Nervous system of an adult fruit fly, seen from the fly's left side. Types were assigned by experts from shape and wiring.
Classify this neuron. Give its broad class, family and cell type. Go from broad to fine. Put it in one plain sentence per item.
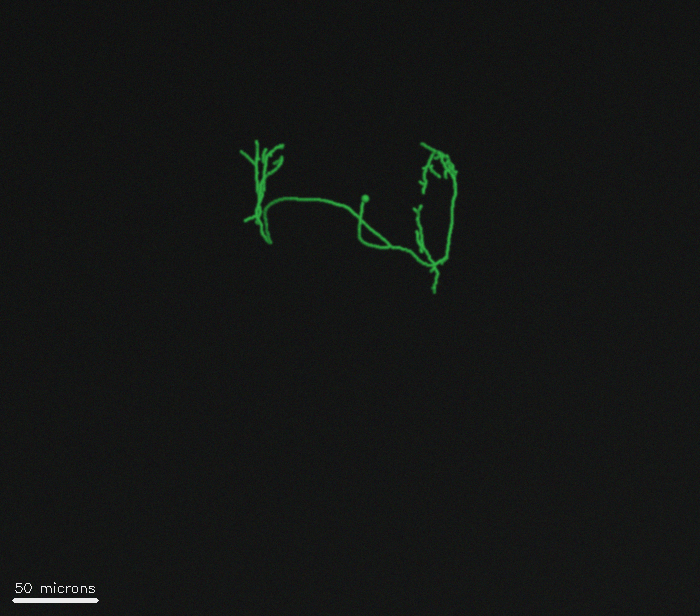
A central-brain intrinsic neuron of hemilineage SLPa&l1_lateral, type PLP048.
